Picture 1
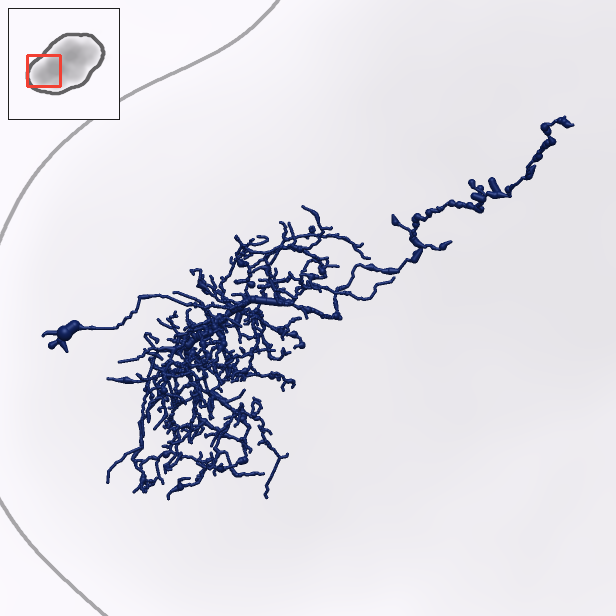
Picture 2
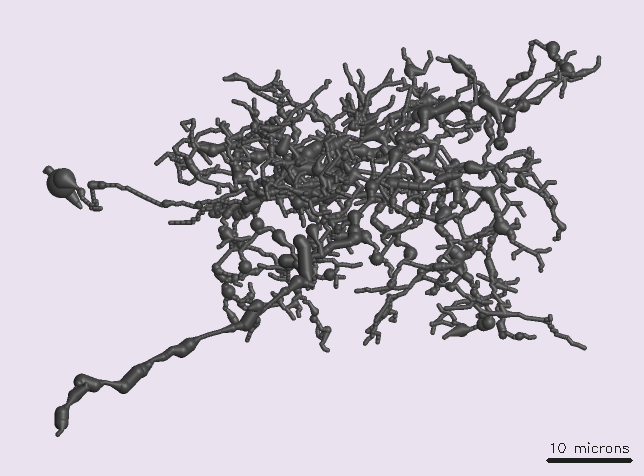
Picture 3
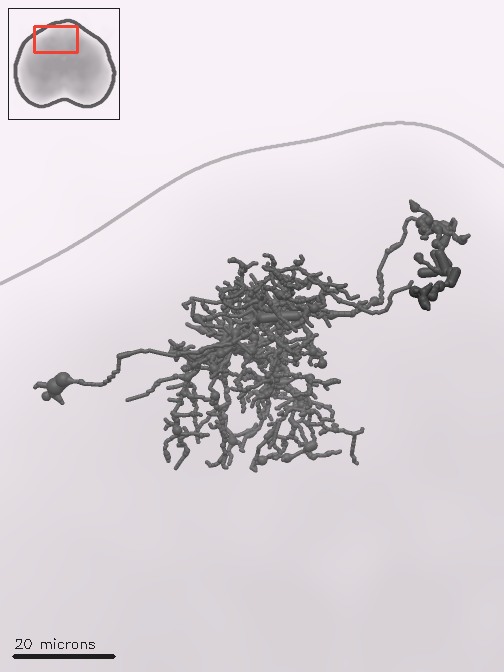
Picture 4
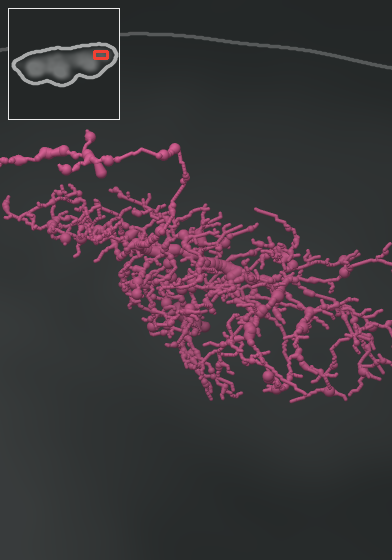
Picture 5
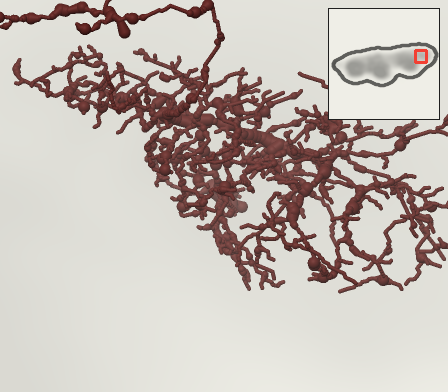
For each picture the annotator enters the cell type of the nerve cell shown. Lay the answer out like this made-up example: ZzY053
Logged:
INXXX357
